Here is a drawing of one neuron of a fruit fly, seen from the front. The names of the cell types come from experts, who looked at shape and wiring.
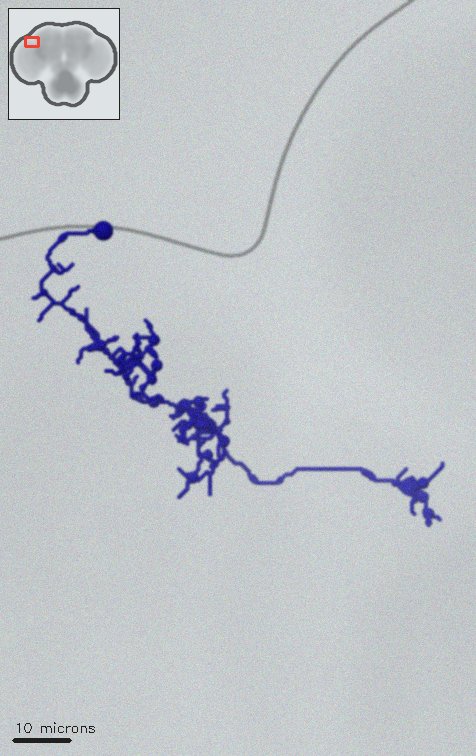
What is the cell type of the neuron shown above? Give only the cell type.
TmY18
